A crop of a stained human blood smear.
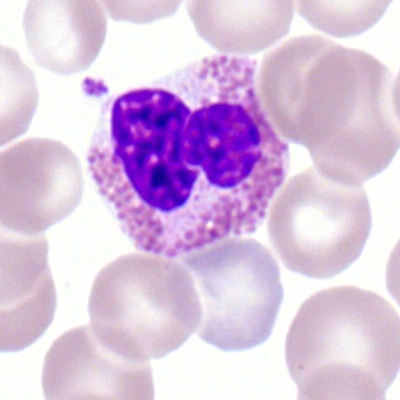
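Eosinophil in a stained human blood smear, its nucleus in two lobes lying side by side, the left lobe larger than the right. The chromatin is dense, dark purple and coarsely clumped. Granules are spread throughout the cytoplasm all around the nucleus.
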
